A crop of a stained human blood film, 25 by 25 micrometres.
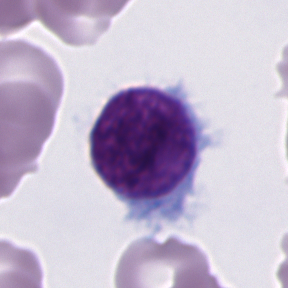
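Hairy cell, the nucleated cell at the centre, checked item by item. Its border is fringed by fine hair-like projections, most numerous on the right and lower sides, so the outline is ragged rather than smooth. On the cytoplasm, the colour is pale blue and the rim is narrow, thinnest on the upper left and widest below and to the right. As for the nucleus, it is round in outline and about 9 micrometres across.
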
